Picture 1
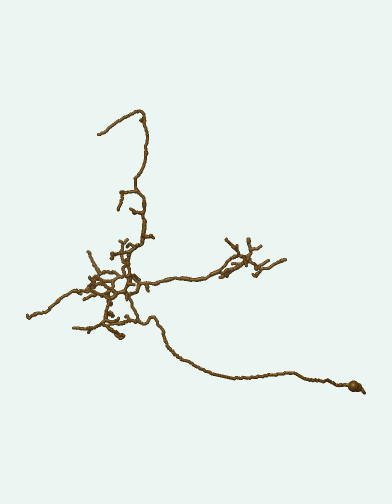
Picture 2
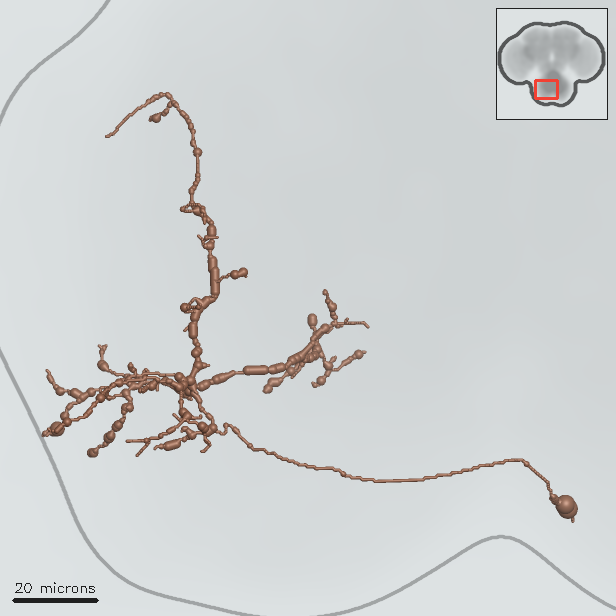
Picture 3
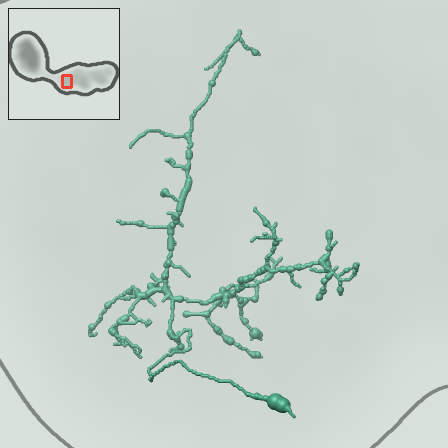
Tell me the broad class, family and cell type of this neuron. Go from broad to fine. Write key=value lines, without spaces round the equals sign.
broad_class=nerve-cord intrinsic neuron
family=hemilineage 13B
cell_type=IN13B059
